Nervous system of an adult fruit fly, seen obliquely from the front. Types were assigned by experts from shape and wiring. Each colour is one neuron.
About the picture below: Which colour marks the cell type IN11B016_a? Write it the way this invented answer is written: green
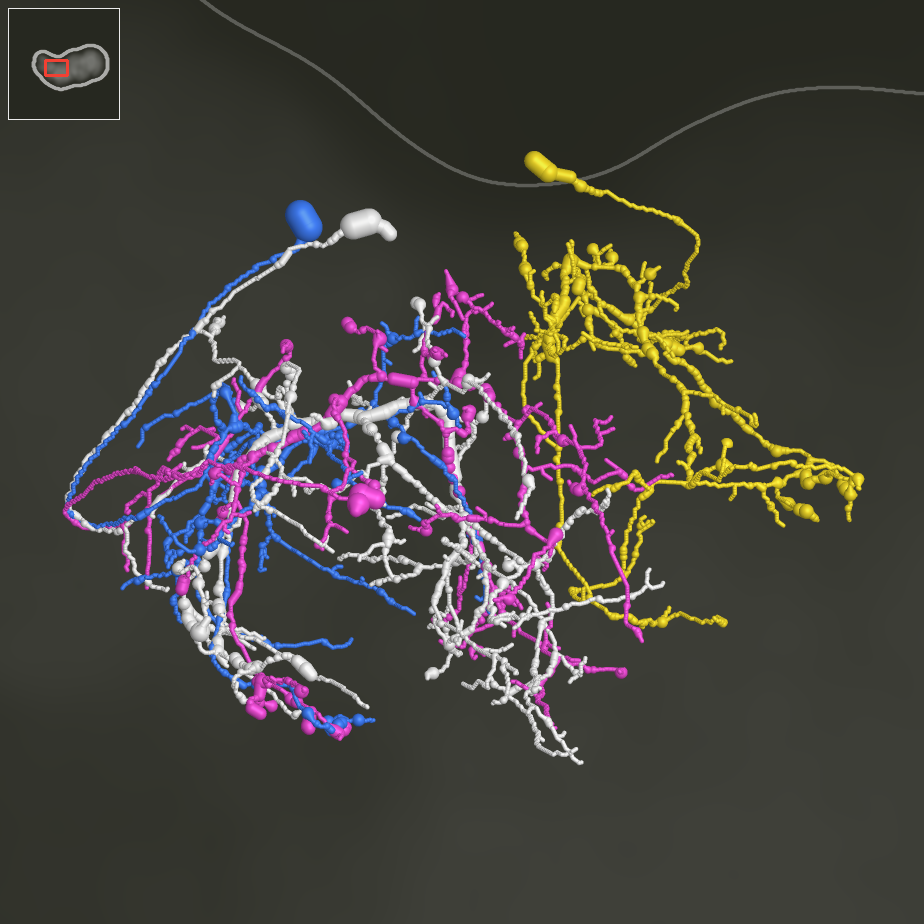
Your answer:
white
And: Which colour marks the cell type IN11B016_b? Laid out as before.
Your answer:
magenta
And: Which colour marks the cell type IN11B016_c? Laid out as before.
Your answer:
yellow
